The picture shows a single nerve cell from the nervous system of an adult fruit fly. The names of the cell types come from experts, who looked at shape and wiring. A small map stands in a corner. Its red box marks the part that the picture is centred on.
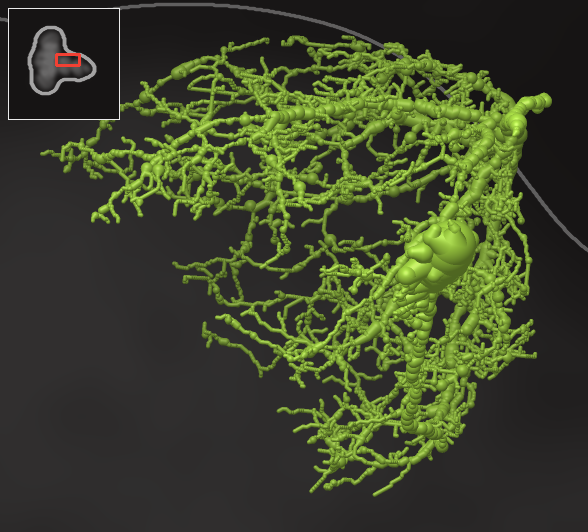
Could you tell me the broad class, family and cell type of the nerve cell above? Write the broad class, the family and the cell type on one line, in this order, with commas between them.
motor neuron of the nerve cord, hemilineage 20B.21B.22B, Sternal posterior rotator MN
